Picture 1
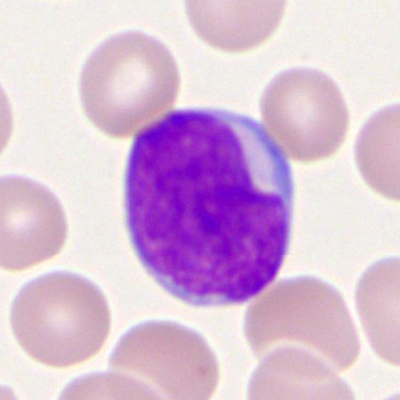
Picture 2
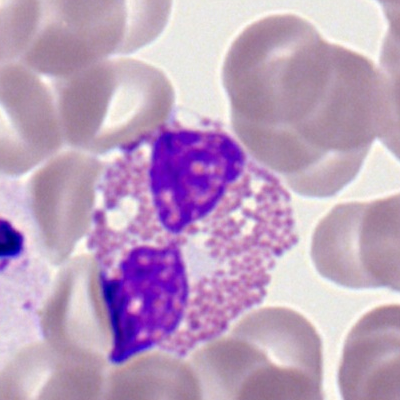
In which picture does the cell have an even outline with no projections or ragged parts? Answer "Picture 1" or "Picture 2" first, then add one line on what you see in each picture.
Picture 1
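In picture 1: The cell outline is round to slightly oval with a smooth edge.
In picture 2: The cell outline is roughly rounded with a slightly ragged, granular edge.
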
